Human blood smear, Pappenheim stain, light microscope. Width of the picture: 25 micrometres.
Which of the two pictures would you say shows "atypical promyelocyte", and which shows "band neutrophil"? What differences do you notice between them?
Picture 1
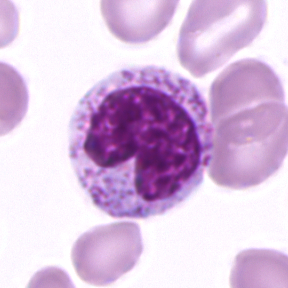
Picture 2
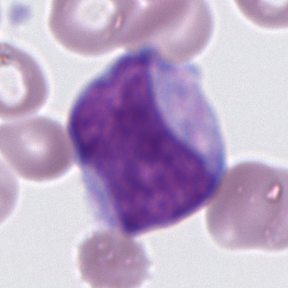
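The band neutrophil is the cell in picture 1, and the atypical promyelocyte is the cell in picture 2. Start with the outlines: picture 1 is round and smooth, while picture 2 is irregular and somewhat angular rather than round. Then compare the sizes: the band neutrophil is about 13 micrometres across, with its nucleus filling about 50% of the cell's area, while the atypical promyelocyte is about 17 by 14 micrometres, with its nucleus filling about 70%. In picture 1 the nucleus is kidney-shaped with a deep notch, its chromatin is coarse and clumped, and no nucleoli are visible.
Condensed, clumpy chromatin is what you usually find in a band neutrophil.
In the cytoplasm, the band neutrophil has fine purple granules scattered throughout, whereas the atypical promyelocyte's pale greyish-blue cytoplasm, lying mostly at the upper right with a narrow strip at the lower left edge beside the nucleus, shows none.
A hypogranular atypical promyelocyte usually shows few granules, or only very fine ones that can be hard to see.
Neither cell has vacuoles in its cytoplasm.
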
